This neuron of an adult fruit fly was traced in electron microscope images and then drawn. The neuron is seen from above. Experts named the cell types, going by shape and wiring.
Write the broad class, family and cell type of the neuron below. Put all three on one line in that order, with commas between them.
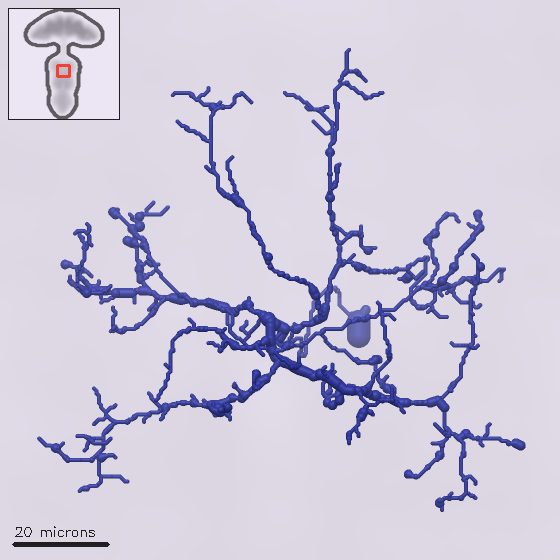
nerve-cord intrinsic neuron, hemilineage 00A, IN00A061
